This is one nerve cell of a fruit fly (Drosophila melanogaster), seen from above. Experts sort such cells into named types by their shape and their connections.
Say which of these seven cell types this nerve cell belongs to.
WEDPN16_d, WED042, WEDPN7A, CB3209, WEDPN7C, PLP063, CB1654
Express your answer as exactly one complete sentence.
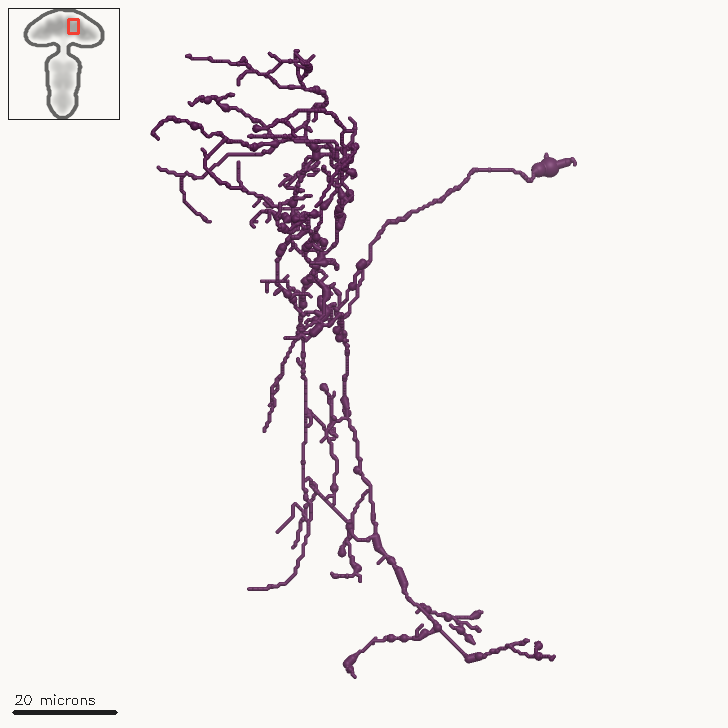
As for cell type, this nerve cell is WEDPN16_d.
